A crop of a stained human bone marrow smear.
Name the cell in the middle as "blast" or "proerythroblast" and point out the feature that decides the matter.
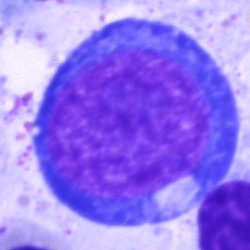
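I'd call this one a proerythroblast. Going over it: the outline is round and smooth, and the chromatin has a fine, granular pattern. The cytoplasm is a deep blue. There's also a pale clear area in the cytoplasm, beside the nucleus at the lower right.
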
